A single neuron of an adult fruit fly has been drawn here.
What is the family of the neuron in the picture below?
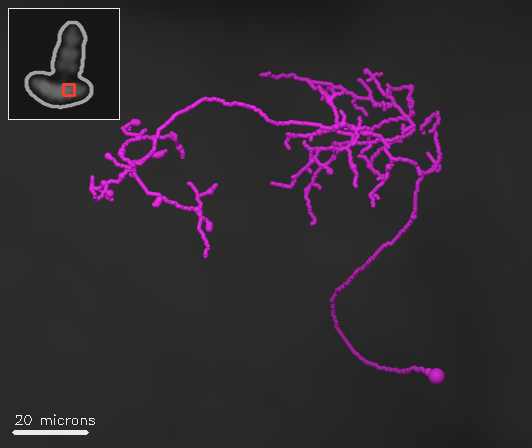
hemilineage VPNl&d1_dorsal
